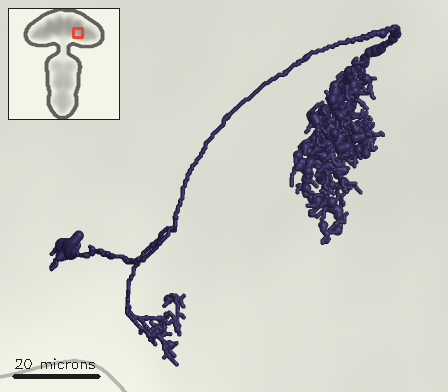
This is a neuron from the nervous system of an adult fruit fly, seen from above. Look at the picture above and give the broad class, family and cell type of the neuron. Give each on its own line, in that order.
optic-lobe intrinsic neuron
MeLo
MeLo9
